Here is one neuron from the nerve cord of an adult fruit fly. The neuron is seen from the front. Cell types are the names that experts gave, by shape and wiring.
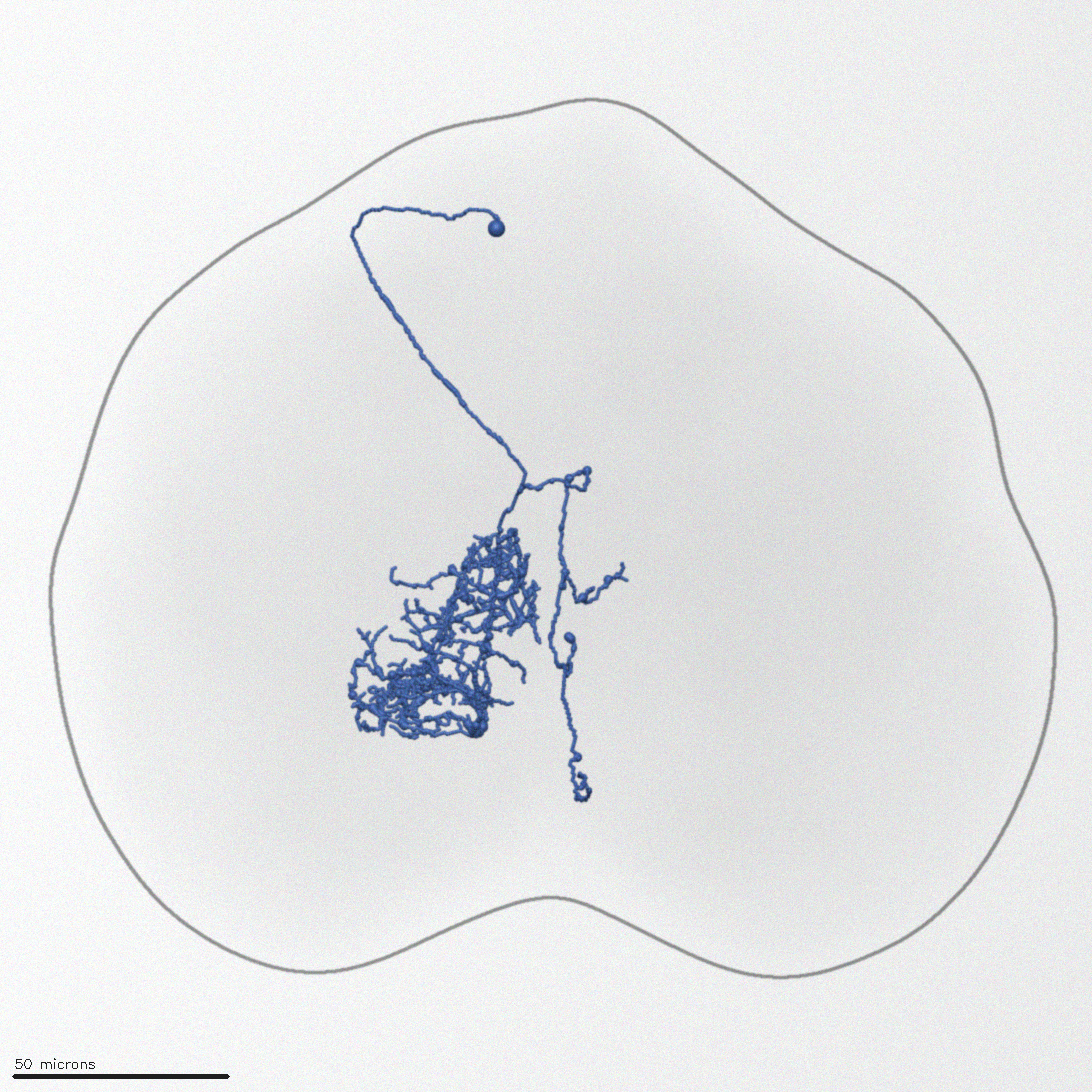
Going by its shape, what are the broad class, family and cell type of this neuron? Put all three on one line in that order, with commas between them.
nerve-cord intrinsic neuron, hemilineage 23B, IN23B046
